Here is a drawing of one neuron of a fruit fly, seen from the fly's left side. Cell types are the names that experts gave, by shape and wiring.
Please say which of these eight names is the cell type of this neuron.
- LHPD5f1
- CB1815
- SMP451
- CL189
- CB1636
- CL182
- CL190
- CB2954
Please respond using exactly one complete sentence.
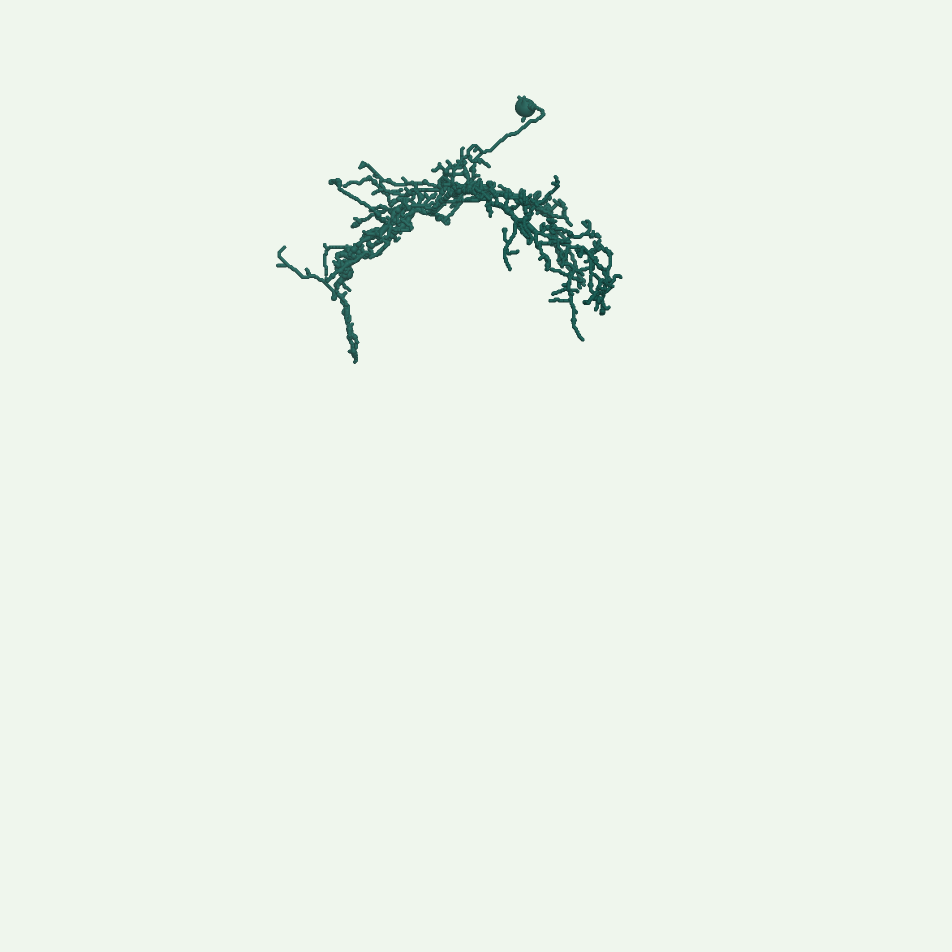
The single neuron here is of type LHPD5f1.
